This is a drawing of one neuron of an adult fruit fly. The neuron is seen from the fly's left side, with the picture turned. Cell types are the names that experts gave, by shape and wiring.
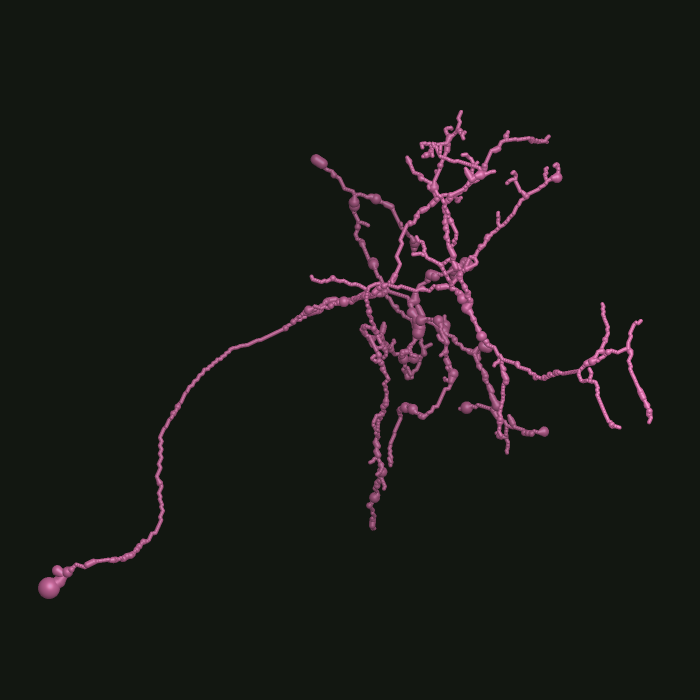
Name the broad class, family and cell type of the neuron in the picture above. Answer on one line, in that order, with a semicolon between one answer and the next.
central-brain intrinsic neuron; hemilineage PSp1; PS192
